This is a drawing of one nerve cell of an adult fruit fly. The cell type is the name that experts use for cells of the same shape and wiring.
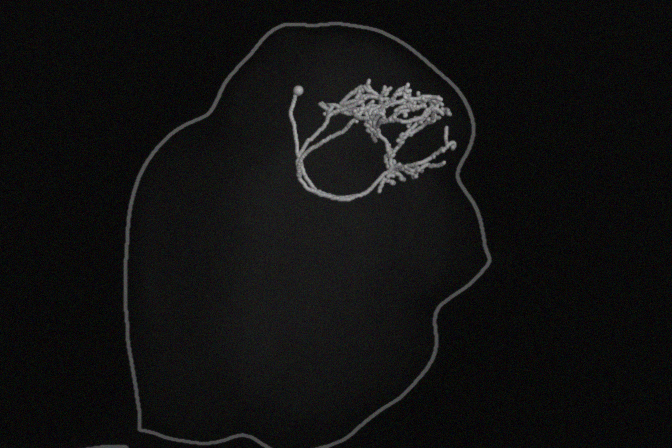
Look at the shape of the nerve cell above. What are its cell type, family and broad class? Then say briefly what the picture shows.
Its cell type is CRE094. The family is hemilineage DM1_antero_dorsal. This is a central-brain intrinsic neuron. The cell body is at the top of the picture. As drawn here it is wider than it is tall.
